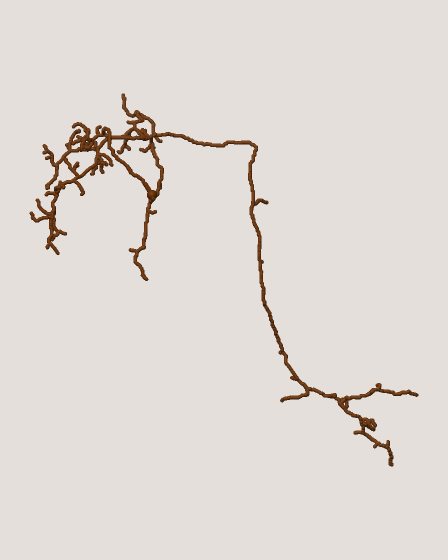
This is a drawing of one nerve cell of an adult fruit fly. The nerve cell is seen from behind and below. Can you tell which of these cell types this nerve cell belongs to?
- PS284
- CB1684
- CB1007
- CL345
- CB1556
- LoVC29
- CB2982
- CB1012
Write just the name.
CB1012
